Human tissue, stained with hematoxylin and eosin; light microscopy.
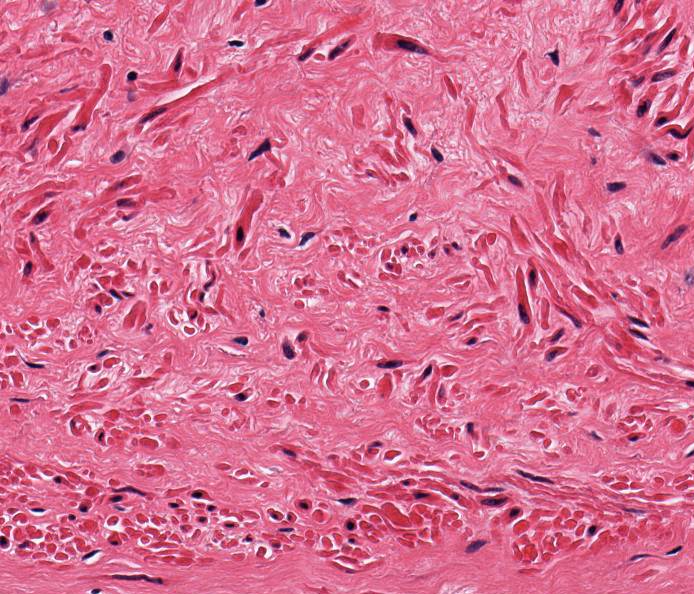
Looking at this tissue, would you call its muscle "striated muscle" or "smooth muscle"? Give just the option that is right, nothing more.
Smooth muscle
